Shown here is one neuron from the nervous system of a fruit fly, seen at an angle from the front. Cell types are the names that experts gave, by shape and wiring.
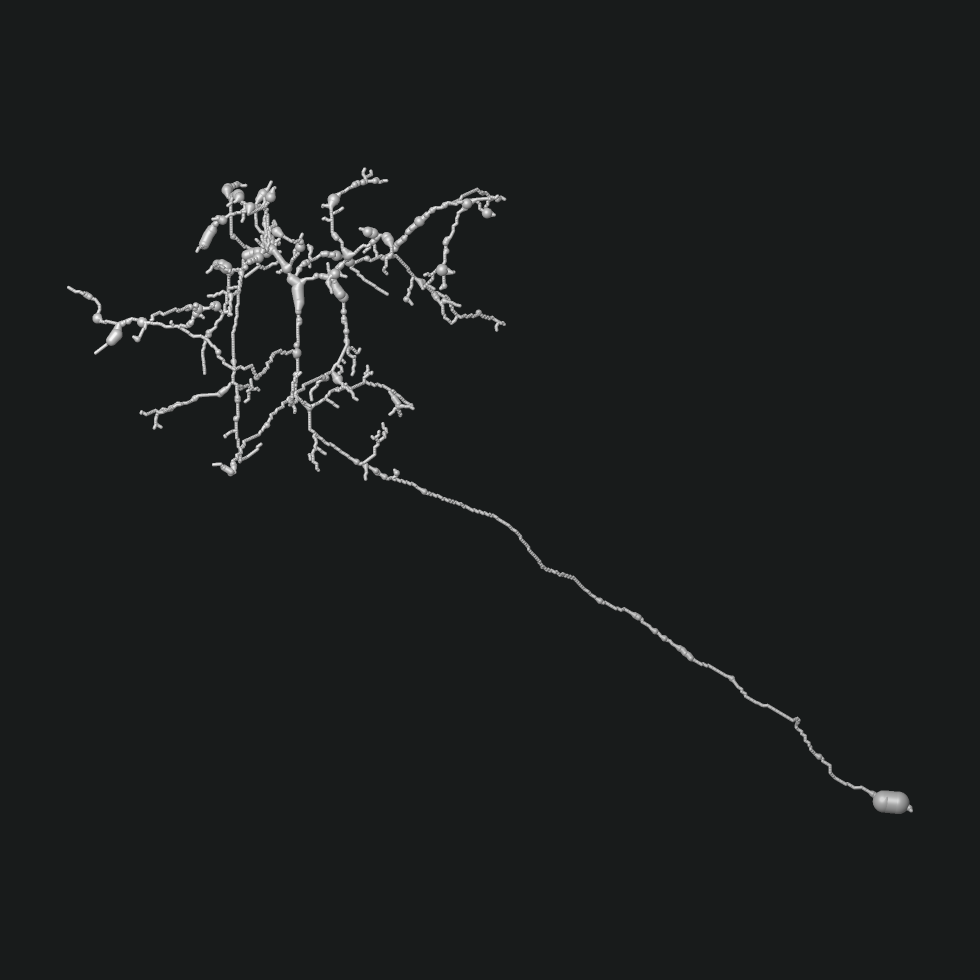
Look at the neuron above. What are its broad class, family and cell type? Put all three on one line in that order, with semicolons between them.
nerve-cord intrinsic neuron; hemilineage 12A; IN12A063_e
